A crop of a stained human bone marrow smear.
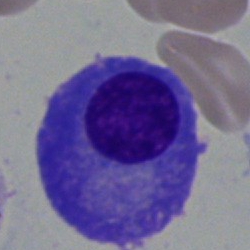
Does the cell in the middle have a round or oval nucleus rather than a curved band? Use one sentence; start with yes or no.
Yes, the cell has a nucleus shaped as one compact round or oval mass.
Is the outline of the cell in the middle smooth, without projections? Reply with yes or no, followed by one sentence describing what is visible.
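No. The cell margin shows a few small ragged projections rather than a smooth edge.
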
